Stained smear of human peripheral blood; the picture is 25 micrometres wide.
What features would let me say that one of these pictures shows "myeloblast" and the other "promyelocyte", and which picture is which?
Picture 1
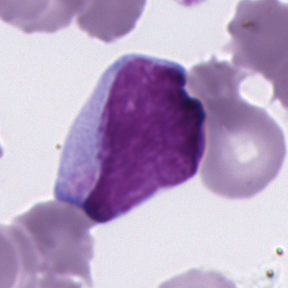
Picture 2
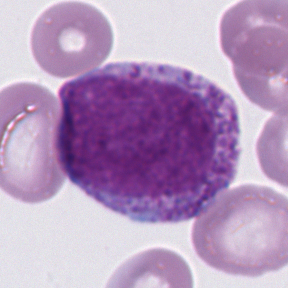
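Of the two, picture 1 is the myeloblast and picture 2 the promyelocyte. They differ most clearly in granules: the myeloblast's pale blue cytoplasm shows none, while the promyelocyte's cytoplasm holds many dark purple granules.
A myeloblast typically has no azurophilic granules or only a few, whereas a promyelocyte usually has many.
The promyelocyte is slightly larger, at about 17 by 14 micrometres, against about 16 by 12 micrometres for the myeloblast. The myeloblast has an angular, polygonal outline rather than a round one, and its cytoplasm forms a crescent along the left side of the cell. Its nucleus fills about 70% of the cell's area, is stained dark purple throughout, and has a small notch near the upper end of its right border. No clear vacuoles are seen in the promyelocyte's cytoplasm, and red cells touch it on its left and lower right sides.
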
